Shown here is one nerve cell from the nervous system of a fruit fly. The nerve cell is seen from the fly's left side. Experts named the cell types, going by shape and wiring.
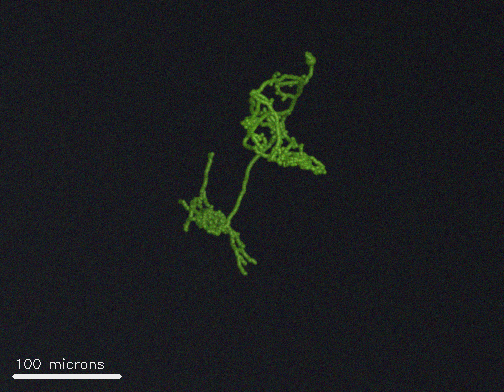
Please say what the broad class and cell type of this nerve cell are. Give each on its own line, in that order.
central-brain intrinsic neuron
IB115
